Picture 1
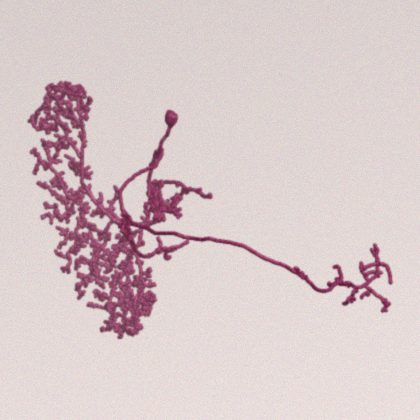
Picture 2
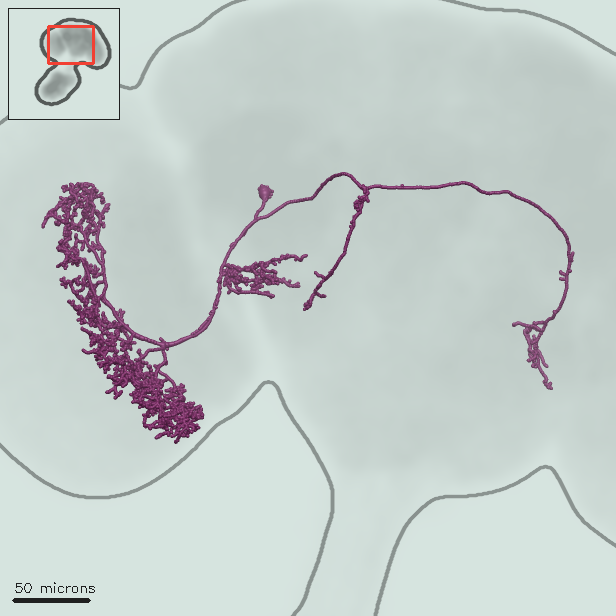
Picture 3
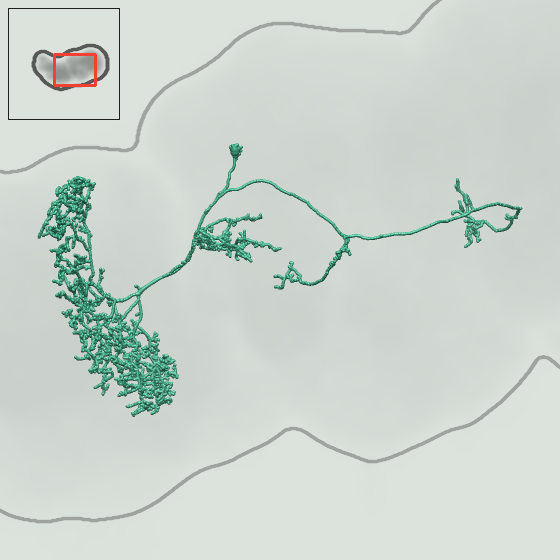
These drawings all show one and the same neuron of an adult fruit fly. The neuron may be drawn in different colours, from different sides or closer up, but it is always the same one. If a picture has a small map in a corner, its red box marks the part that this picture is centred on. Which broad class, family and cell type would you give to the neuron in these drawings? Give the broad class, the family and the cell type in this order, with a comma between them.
visual projection neuron, Nod, Nod2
